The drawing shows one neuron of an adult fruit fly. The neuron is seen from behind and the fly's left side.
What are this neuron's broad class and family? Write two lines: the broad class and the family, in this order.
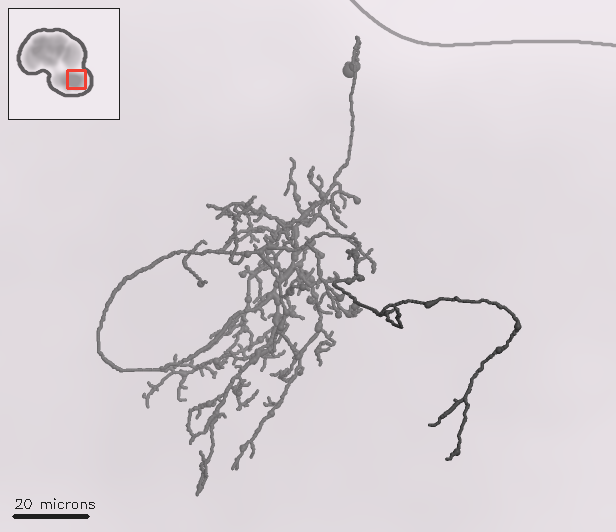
nerve-cord intrinsic neuron
hemilineage 17A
